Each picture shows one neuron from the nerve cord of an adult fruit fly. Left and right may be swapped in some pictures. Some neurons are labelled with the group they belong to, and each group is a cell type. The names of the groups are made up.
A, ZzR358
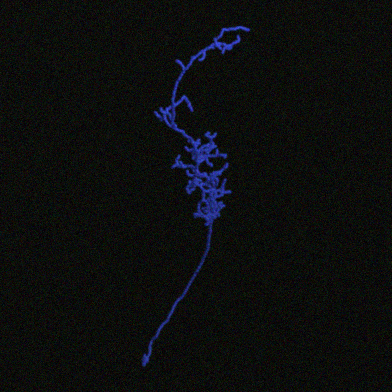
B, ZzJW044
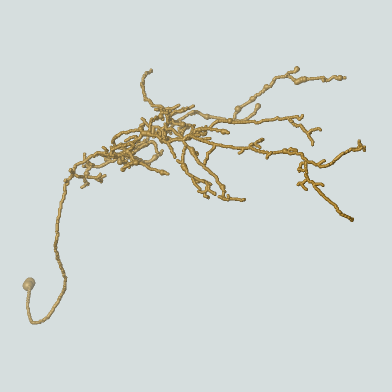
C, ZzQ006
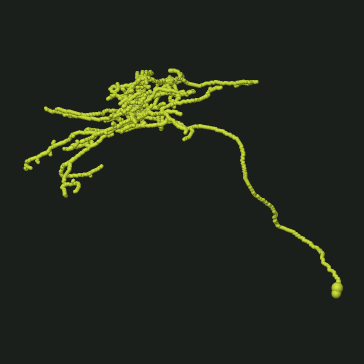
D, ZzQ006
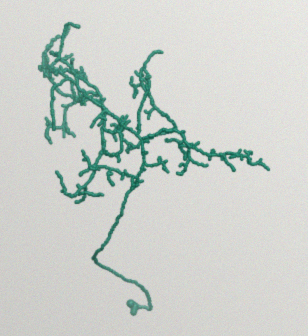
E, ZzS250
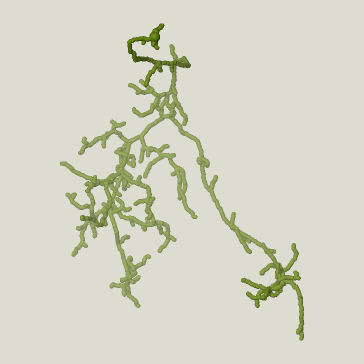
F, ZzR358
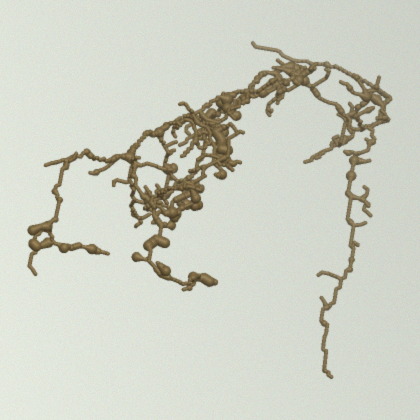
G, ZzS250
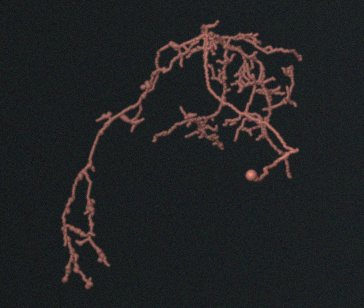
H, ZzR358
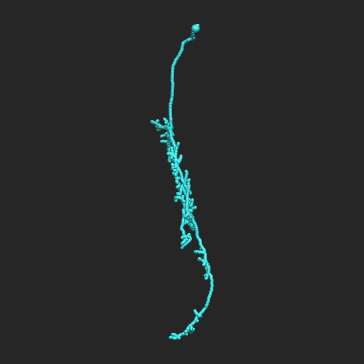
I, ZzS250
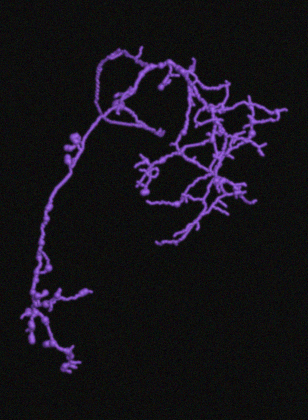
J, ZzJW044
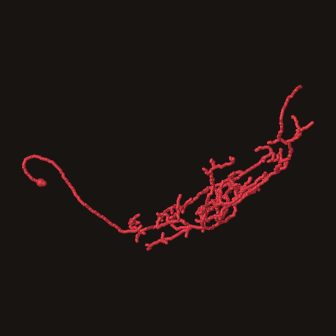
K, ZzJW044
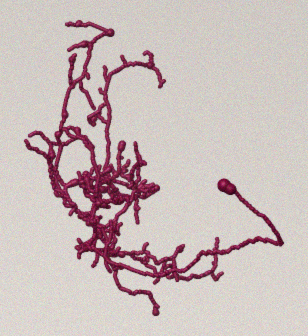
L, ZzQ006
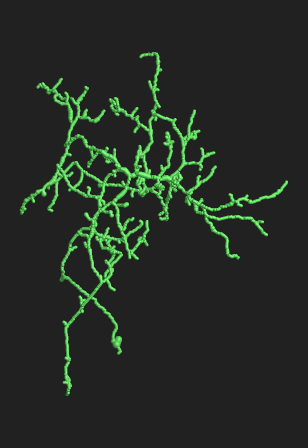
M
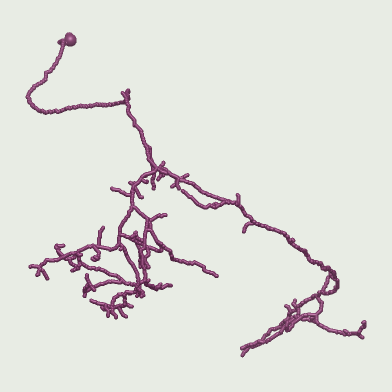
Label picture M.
ZzS250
